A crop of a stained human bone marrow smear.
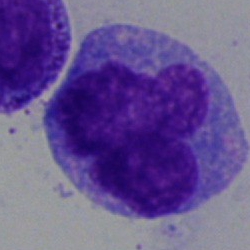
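Monocyte: the central cell in this stained bone marrow smear. Its outline, as far as I can tell, is roughly round and smooth. The cytoplasm, a pale grey-blue, makes a wider rim on the right side of the cell than on the left. The chromatin looks fairly fine and lacy to me, rather than coarsely clumped.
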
